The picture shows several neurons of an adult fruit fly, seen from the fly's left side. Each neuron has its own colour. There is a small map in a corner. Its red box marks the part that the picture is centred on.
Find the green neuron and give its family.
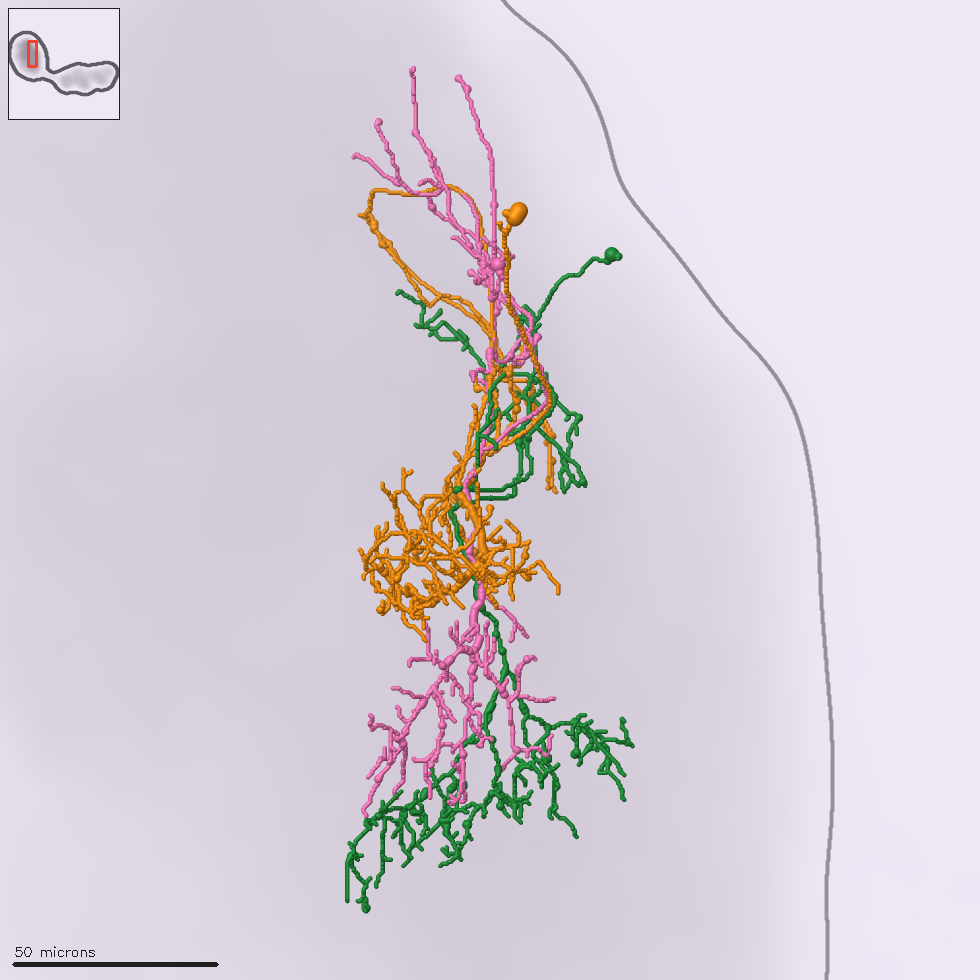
hemilineage PSp3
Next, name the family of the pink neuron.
hemilineage VPNp&v1_posterior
